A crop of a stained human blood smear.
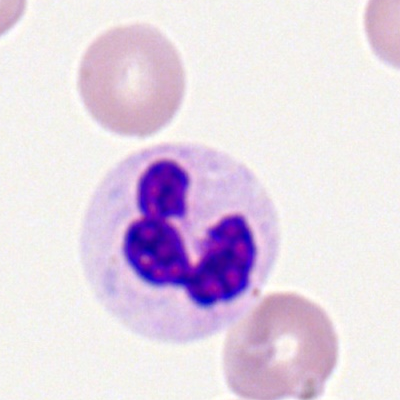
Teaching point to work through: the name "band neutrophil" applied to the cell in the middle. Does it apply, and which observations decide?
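First, the outline: the cell is round with a smooth edge. Second, the nucleus: it is divided into three lobes, which goes with segmented neutrophil and against band neutrophil.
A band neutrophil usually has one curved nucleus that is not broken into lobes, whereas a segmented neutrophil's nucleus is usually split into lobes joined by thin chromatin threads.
Third, the chromatin: it is dark purple and coarsely clumped. Fourth, the cytoplasm: it is abundant and pale pinkish-lilac, holds only fine, faint granules, and shows no vacuoles. Verdict: band neutrophil does not fit, and the cell is a segmented neutrophil.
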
